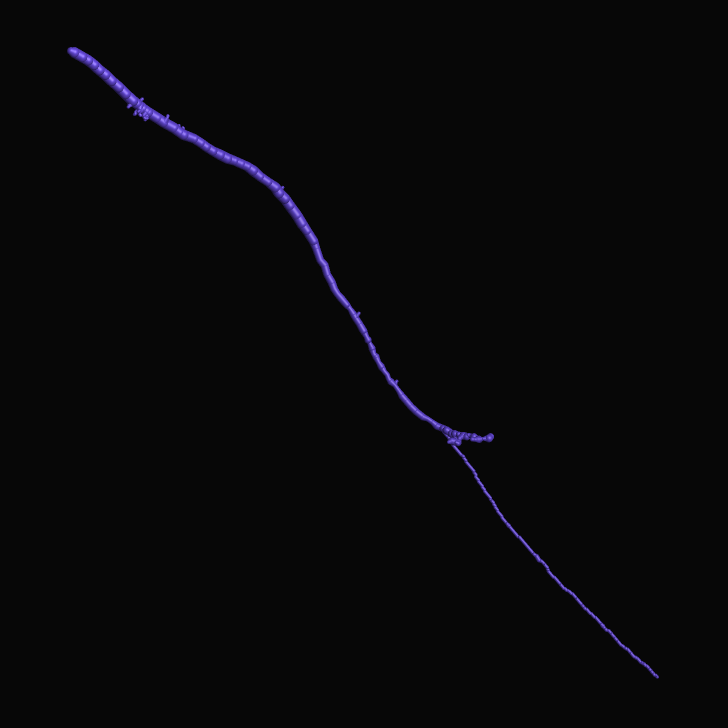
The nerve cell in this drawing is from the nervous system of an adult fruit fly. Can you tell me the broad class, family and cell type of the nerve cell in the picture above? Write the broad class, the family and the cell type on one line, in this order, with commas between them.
sensory neuron entering the nerve cord, class mechanosensory proprioceptive, SNpp34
